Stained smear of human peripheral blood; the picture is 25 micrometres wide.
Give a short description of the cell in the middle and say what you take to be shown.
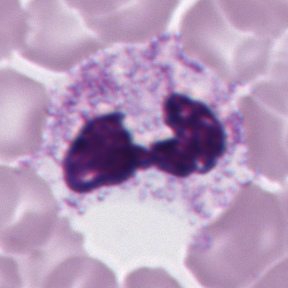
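Outline roughly round. Nucleus in two lobes joined by a short bridge; no nucleoli visible. Granules leave the nuclear outline unhidden. Cell: segmented neutrophil.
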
